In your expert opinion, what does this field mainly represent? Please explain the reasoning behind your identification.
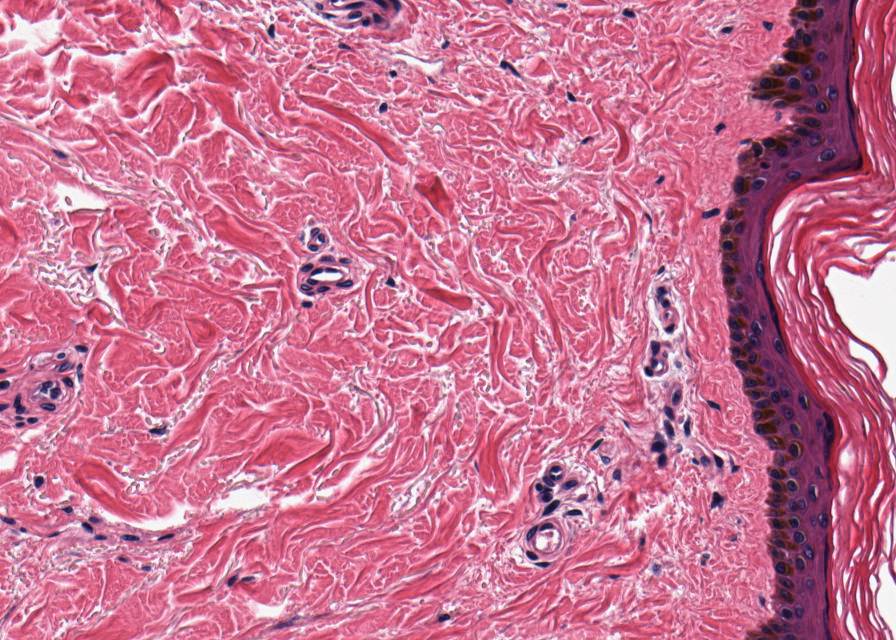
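Most of this field is dermis. To the left, thick pink collagen bundles run in many different directions, with few nuclei between them.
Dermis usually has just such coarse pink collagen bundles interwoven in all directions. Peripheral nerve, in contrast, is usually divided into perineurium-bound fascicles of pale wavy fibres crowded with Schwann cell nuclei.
Along the right edge is a thin strip of stratified squamous epithelium, a few cell layers thick, its lower border smooth and gently wavy without downward projecting ridges. I see no glands, hair follicles or fat cells anywhere.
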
